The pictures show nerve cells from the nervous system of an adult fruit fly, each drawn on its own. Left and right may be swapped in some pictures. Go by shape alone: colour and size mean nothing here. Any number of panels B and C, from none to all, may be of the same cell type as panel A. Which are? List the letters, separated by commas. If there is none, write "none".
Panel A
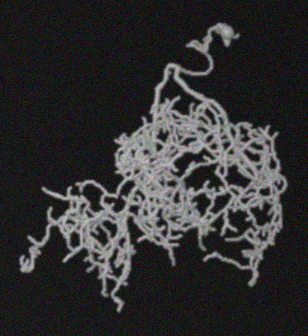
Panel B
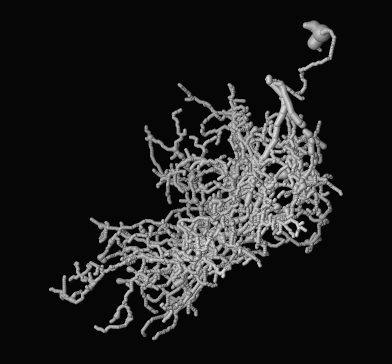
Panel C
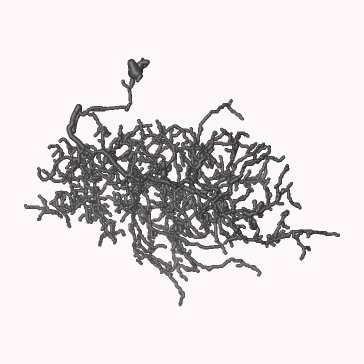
B, C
